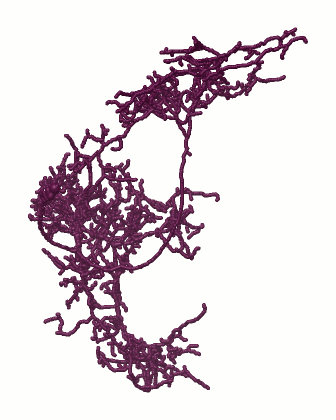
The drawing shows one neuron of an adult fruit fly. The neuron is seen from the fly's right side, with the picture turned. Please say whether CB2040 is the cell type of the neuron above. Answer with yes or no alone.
no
